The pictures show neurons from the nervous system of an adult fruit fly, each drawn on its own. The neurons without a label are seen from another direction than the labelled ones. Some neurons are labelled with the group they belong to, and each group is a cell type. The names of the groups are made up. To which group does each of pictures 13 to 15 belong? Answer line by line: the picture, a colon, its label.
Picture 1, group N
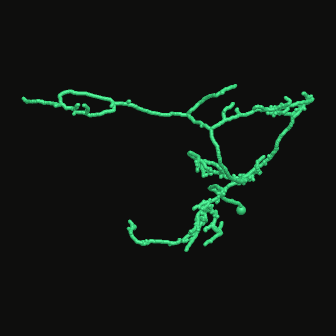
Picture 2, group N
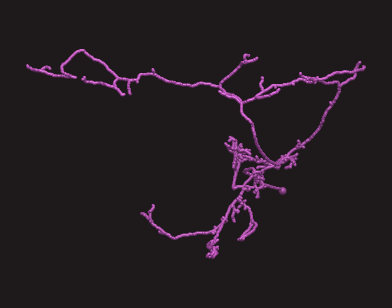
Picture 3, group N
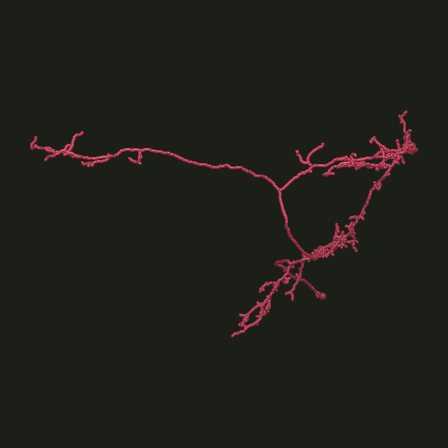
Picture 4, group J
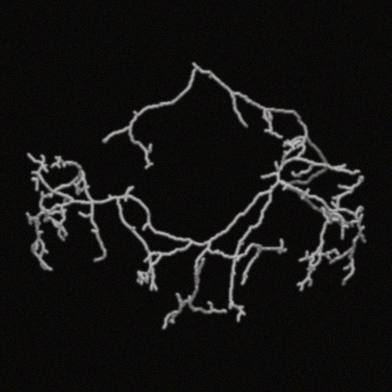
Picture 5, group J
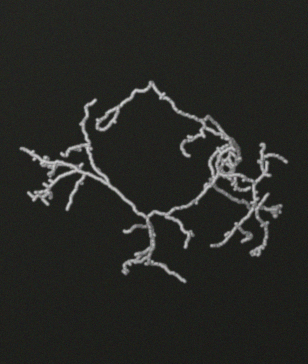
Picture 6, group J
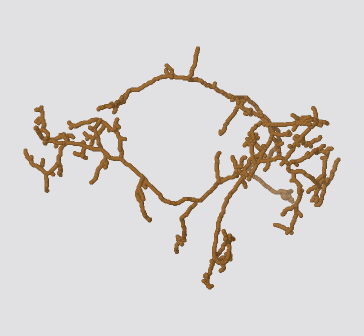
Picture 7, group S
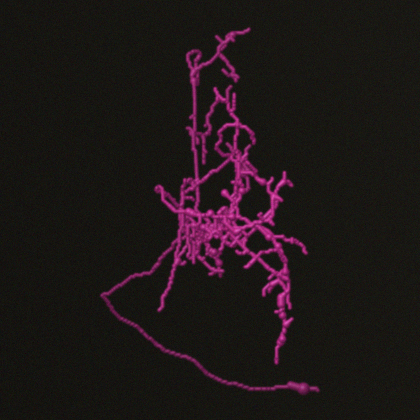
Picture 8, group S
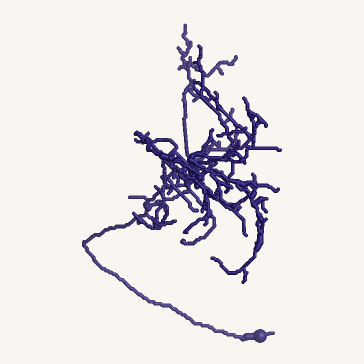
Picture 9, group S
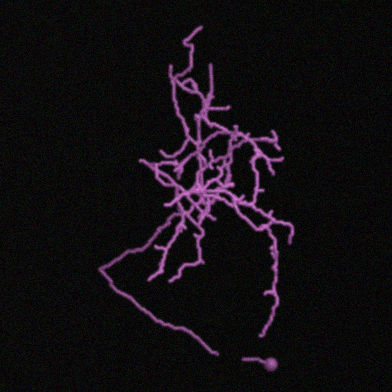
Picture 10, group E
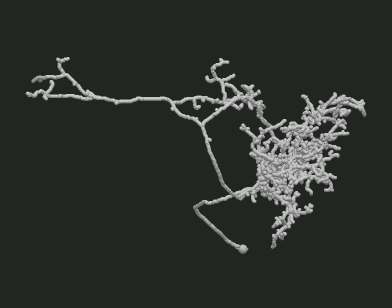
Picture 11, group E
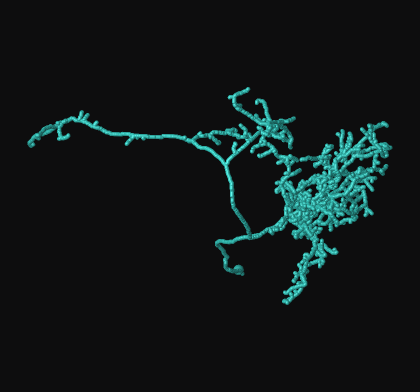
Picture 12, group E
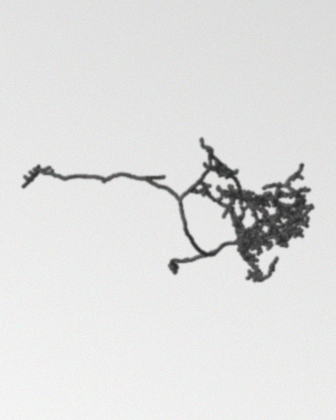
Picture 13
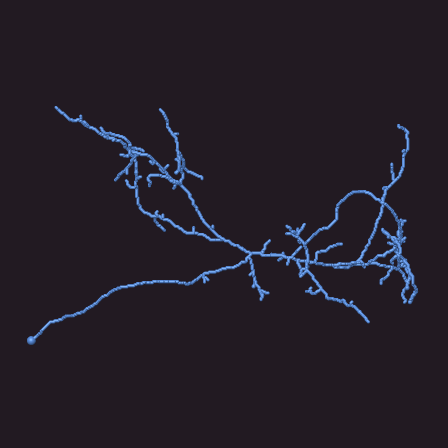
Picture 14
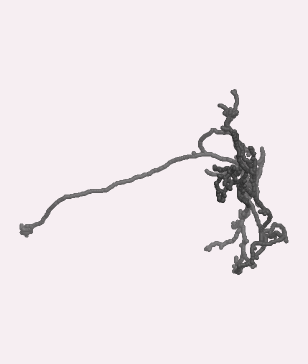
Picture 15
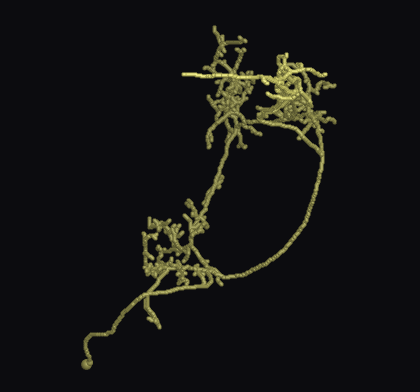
13: group S
14: group J
15: group N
